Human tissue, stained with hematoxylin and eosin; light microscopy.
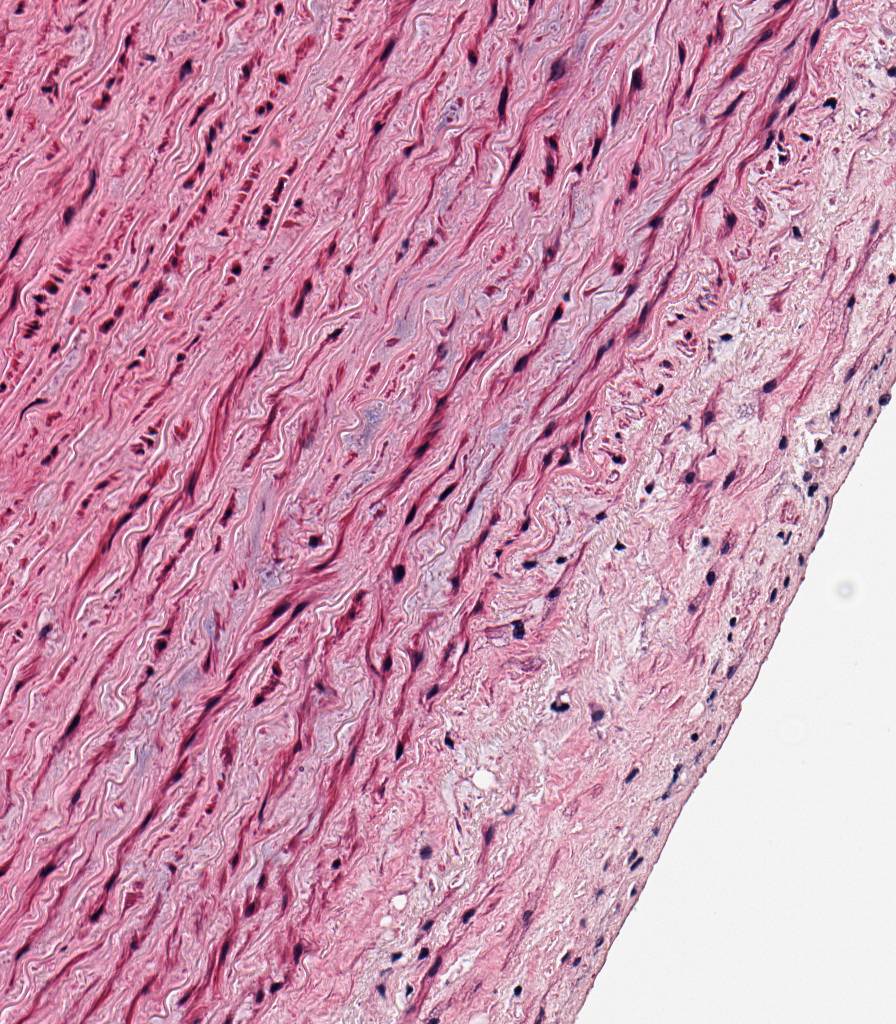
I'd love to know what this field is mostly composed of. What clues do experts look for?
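Mainly shown here is the tunica media of an artery. Dark, elongated, spindle-shaped nuclei lie parallel to the fibres.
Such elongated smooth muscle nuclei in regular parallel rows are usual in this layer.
By the free edge on the right runs a paler, looser, less orderly band with fewer, more scattered nuclei. No glands, fat cells or blood-filled vessels are present.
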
